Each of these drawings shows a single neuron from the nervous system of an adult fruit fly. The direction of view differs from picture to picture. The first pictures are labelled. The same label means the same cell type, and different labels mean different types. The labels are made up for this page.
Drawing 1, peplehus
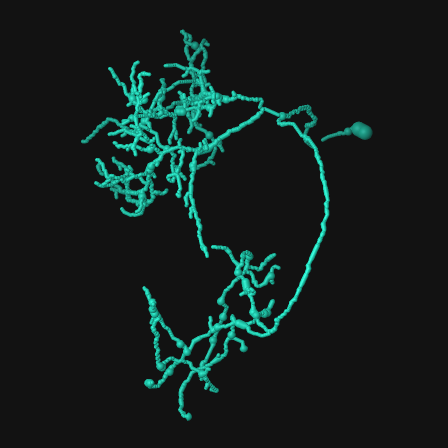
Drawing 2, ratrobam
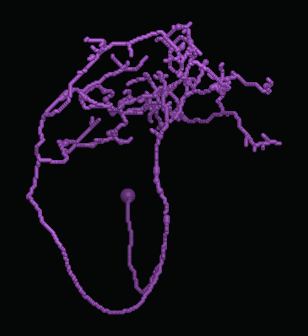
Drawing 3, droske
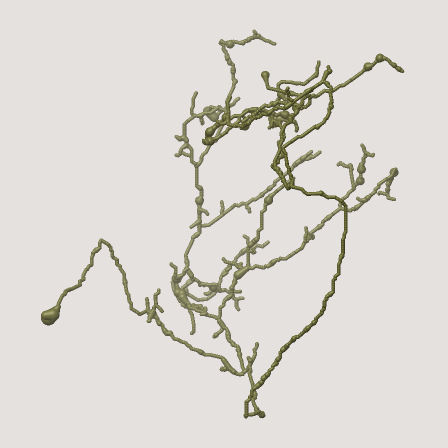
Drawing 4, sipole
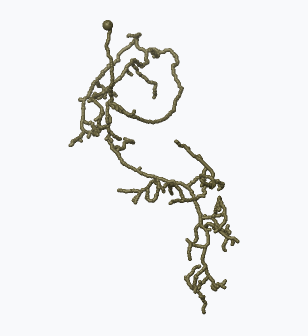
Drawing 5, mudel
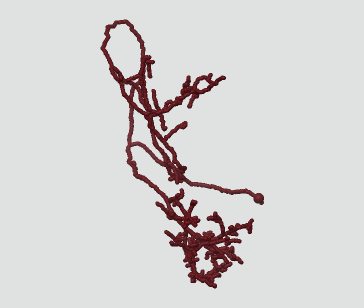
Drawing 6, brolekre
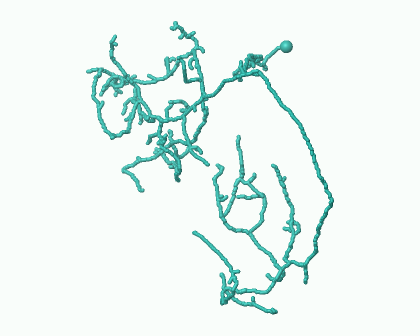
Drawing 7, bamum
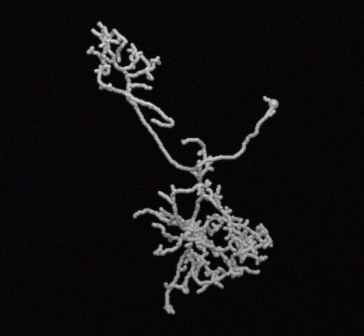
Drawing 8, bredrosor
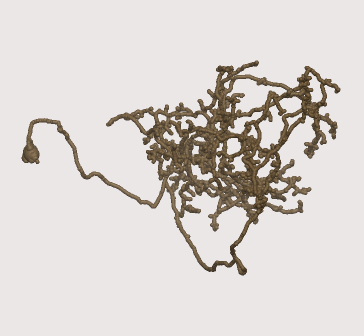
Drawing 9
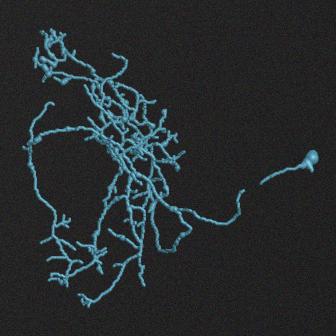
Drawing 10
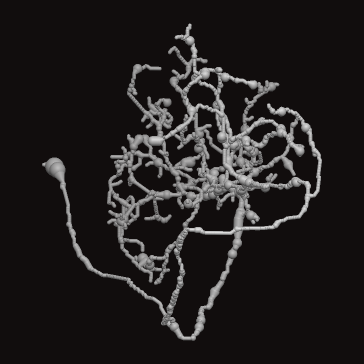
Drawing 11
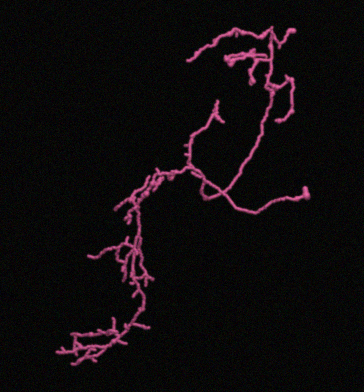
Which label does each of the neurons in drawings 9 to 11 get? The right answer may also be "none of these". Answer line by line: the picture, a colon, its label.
9: bredrosor
10: mudel
11: sipole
